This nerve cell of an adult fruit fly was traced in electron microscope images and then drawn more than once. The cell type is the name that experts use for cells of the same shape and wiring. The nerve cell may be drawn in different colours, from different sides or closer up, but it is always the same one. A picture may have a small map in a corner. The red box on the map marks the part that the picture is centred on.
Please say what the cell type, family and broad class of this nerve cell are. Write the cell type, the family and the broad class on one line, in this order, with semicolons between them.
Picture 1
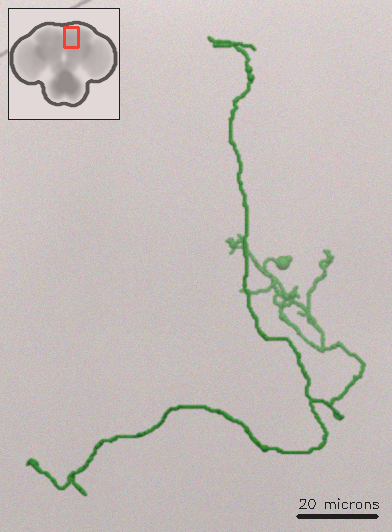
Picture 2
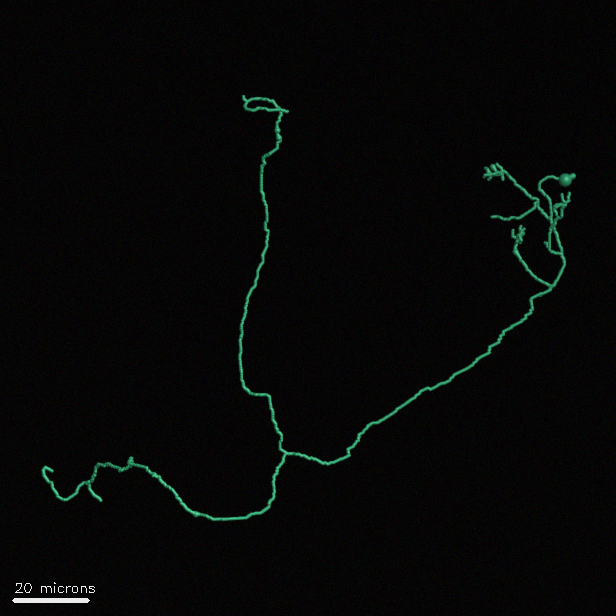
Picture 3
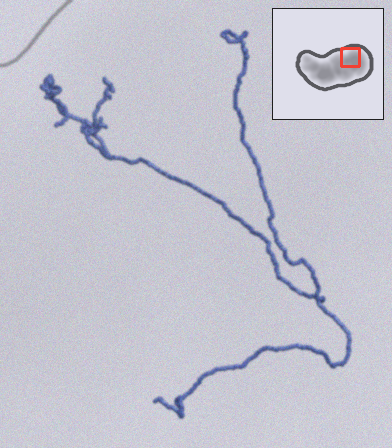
KCab-m; class Kenyon Cell; central-brain intrinsic neuron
